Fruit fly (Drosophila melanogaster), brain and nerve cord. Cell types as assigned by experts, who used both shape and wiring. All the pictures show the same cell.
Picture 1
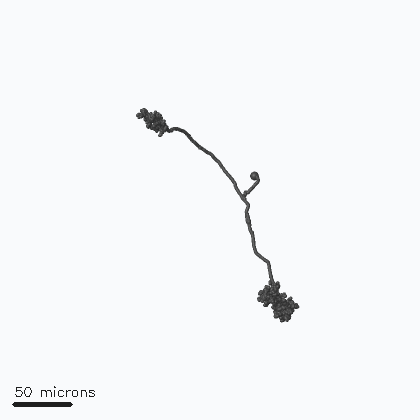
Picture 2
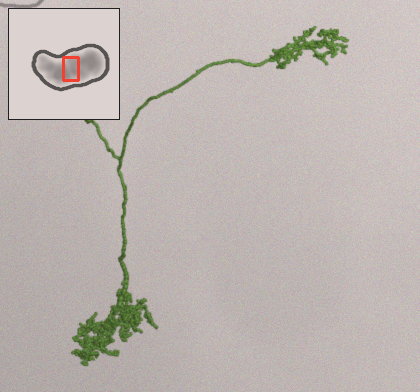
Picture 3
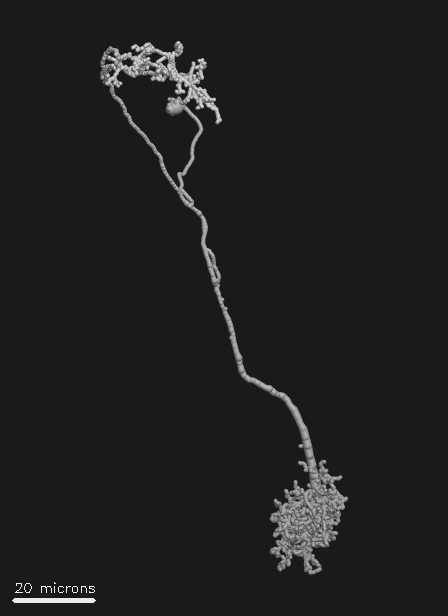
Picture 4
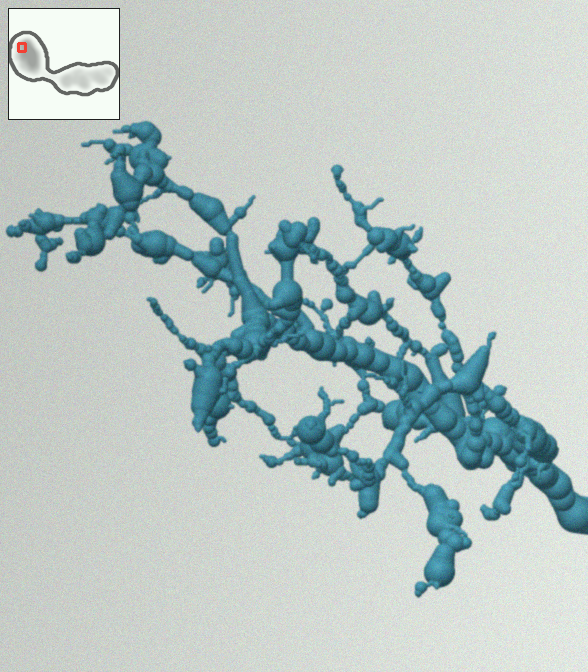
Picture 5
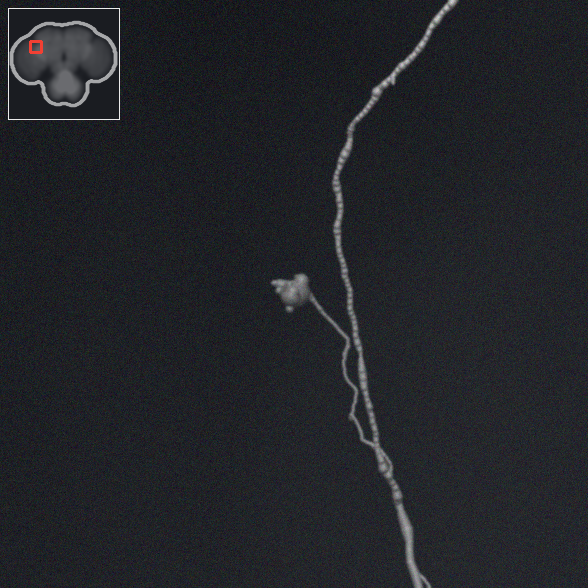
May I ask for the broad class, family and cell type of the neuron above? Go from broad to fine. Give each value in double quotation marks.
"visual projection neuron", "hemilineage VPNd2", "LC10d"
